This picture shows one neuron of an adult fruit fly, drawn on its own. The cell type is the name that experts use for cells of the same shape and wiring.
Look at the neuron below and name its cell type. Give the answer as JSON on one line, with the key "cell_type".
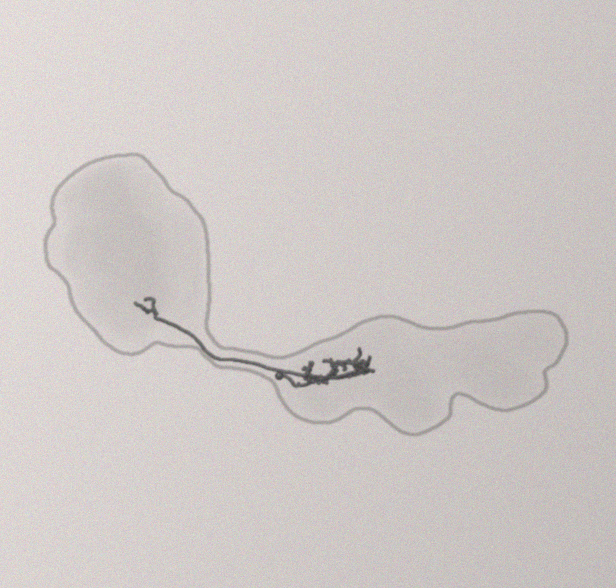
{"cell_type": "AN08B098"}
